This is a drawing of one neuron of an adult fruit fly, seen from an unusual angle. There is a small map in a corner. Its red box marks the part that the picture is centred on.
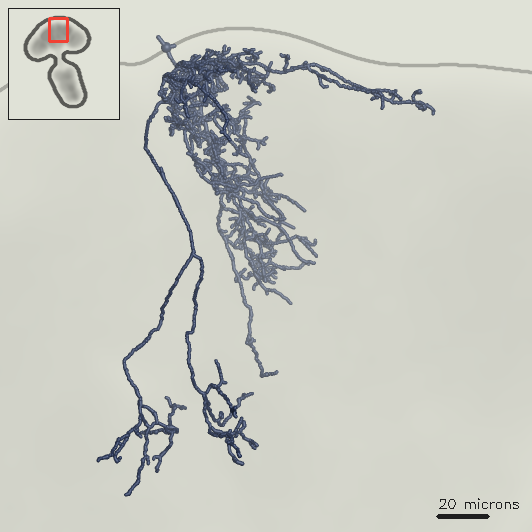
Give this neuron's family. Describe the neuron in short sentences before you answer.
It lies in the brain. From top to bottom in the picture it spans about 190 microns. The picture shows dozens of branch ends. It is a central-brain intrinsic neuron. The family is hemilineage SMPad2.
